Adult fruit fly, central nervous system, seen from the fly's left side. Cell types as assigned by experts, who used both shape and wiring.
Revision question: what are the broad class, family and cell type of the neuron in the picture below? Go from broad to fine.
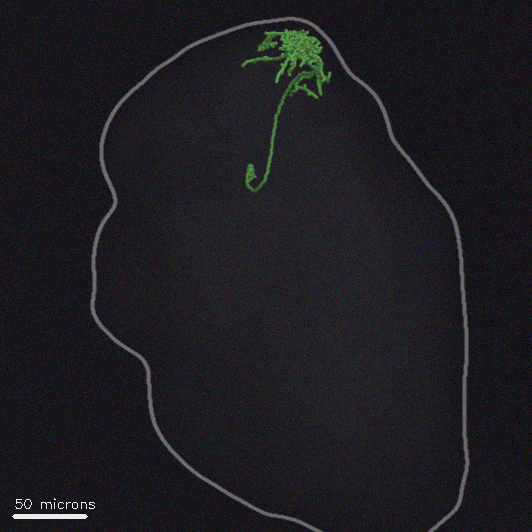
central-brain intrinsic neuron; hemilineage SLPav2; CB1685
